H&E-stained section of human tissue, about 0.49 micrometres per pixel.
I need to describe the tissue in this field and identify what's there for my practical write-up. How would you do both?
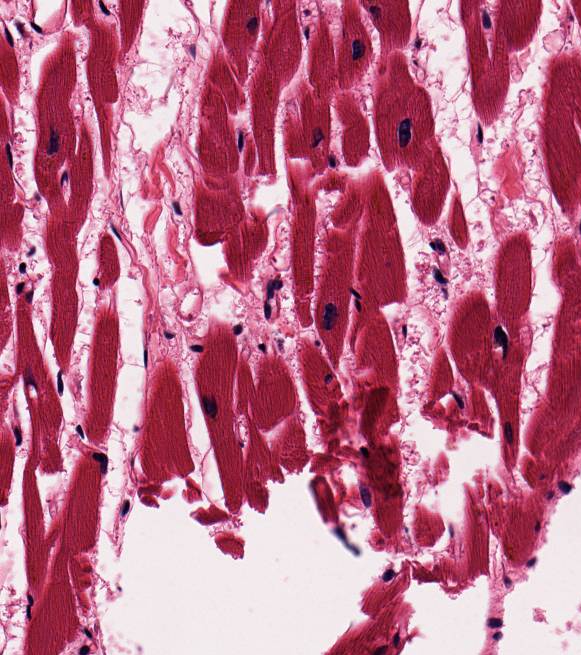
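The fibres are separated by wide pale gaps containing loose, wispy pink strands. Their cytoplasm stains deep red-pink and appears fairly even. A few small dark nuclei are scattered within the pale spaces between fibres. No fat cells are seen in the field. The tissue is left ventricle of the heart.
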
